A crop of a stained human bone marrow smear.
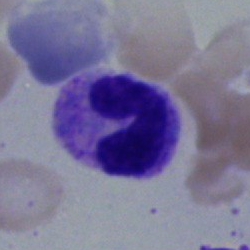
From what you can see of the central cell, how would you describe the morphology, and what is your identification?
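That middle cell has a smooth, round outline. Its nucleus is one thick C-shaped band with the notch opening to the left, dense dark purple chromatin all through, and no nucleoli showing. It's a band neutrophil.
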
